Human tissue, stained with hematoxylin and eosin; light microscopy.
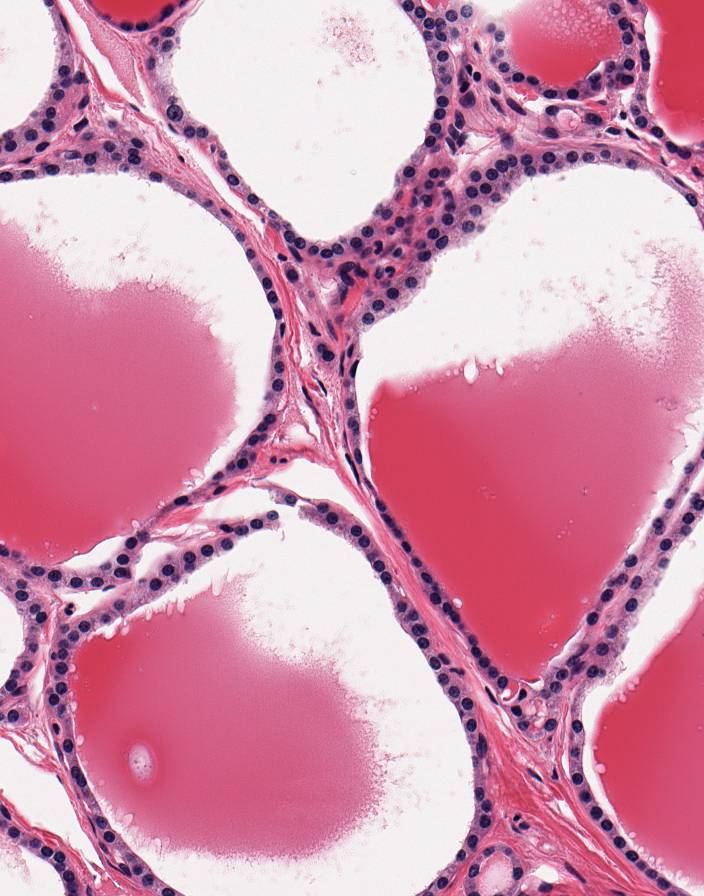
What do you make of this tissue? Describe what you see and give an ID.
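First, large rounded follicles fill the field, packed closely together with only thin partitions between them. Second, each follicle is lined by a single layer of cuboidal epithelial cells. Third, those lining cells have small, round, darkly staining nuclei. Fourth, no papillary folds project from the lining into the lumens. The tissue is thyroid.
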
